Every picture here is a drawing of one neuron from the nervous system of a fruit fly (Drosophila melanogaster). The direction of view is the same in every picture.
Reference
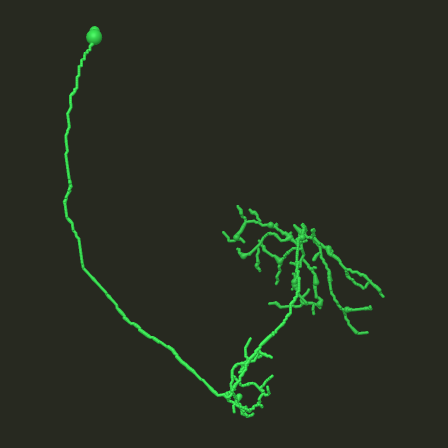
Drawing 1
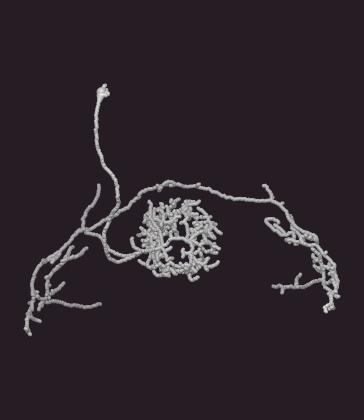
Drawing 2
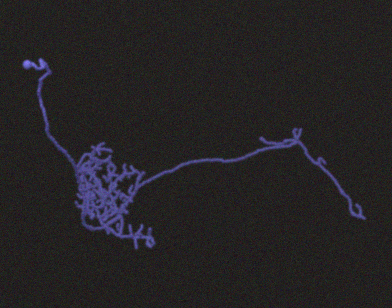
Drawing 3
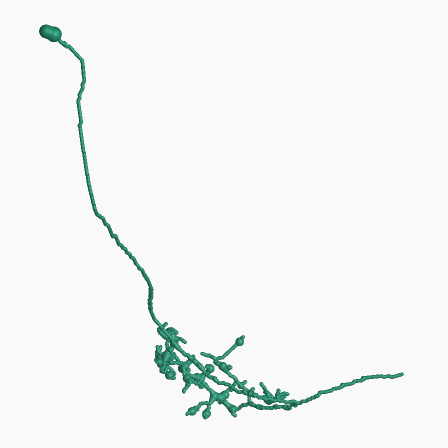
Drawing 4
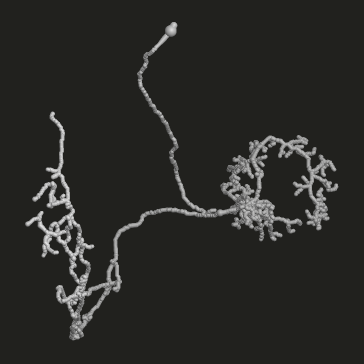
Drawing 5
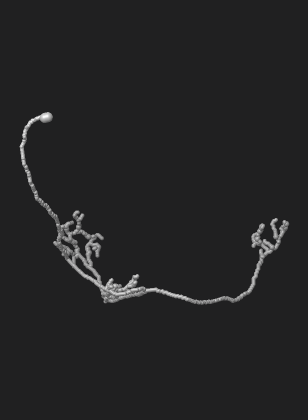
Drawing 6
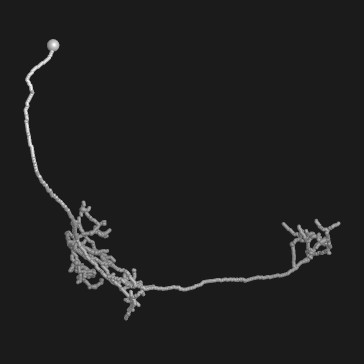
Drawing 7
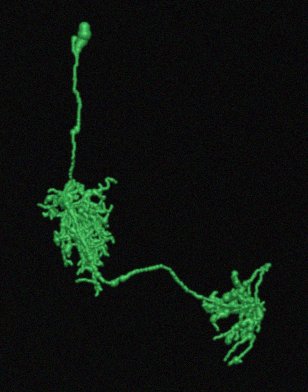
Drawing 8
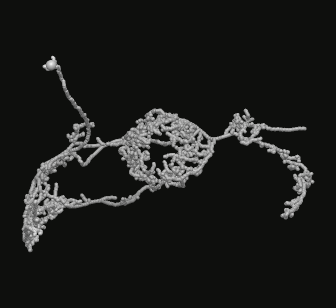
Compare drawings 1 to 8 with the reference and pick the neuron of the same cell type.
Drawing 5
